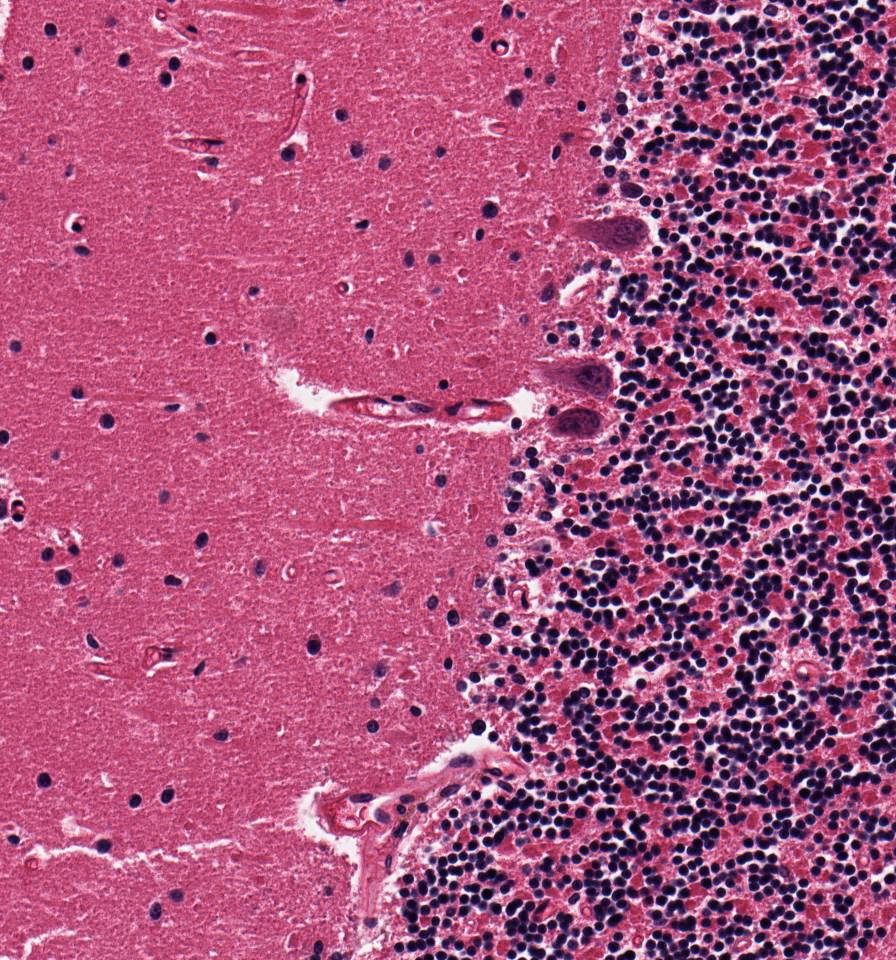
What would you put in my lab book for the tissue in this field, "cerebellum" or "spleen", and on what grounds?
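I'd call this cerebellum, not spleen. On the left lies a pale pink, sparsely cellular layer of finely granular neuropil with scattered small dark nuclei; on the right, a layer packed with small, round, dark nuclei with scant visible cytoplasm.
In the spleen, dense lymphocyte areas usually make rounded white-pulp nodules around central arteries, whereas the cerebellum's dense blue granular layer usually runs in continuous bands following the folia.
Here the dense nuclei form a layer, not nodules.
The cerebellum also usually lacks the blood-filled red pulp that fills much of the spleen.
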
